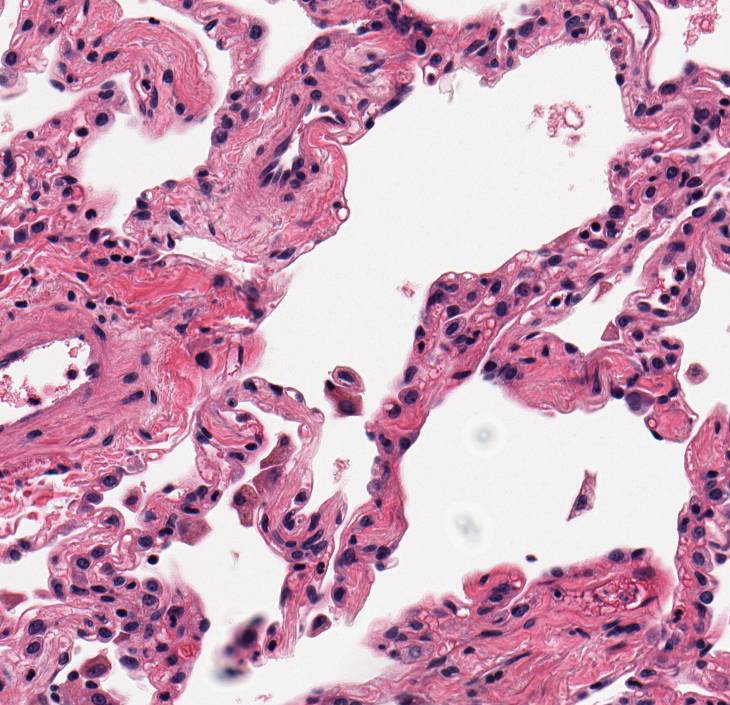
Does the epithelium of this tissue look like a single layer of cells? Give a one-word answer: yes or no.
Yes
